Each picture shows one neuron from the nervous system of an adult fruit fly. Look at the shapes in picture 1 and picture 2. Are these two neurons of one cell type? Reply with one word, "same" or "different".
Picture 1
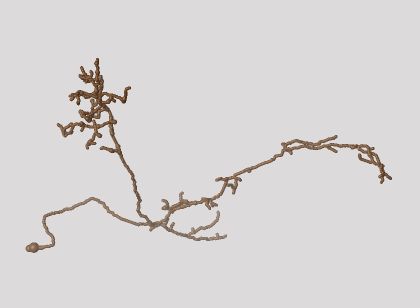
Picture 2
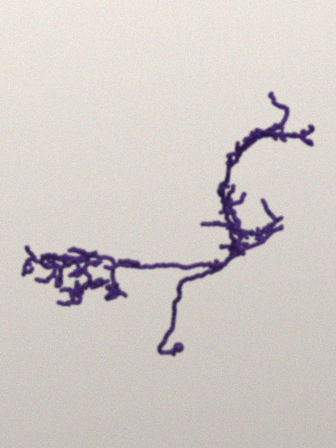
same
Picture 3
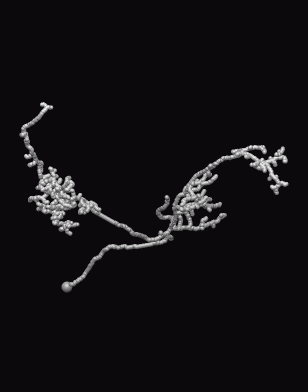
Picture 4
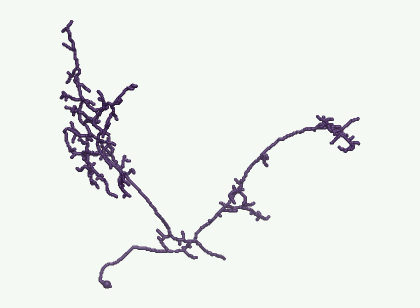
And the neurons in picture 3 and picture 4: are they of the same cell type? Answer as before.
same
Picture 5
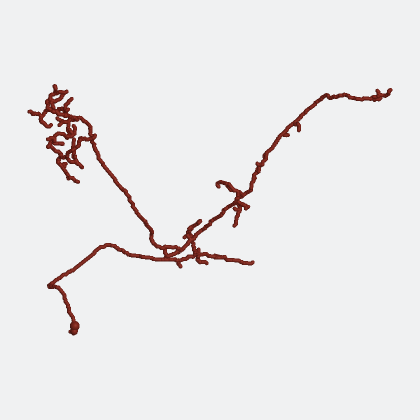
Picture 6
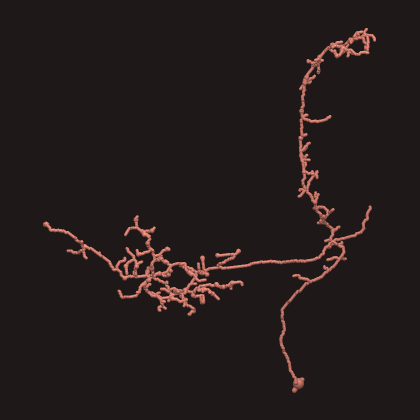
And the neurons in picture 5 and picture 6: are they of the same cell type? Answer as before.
different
